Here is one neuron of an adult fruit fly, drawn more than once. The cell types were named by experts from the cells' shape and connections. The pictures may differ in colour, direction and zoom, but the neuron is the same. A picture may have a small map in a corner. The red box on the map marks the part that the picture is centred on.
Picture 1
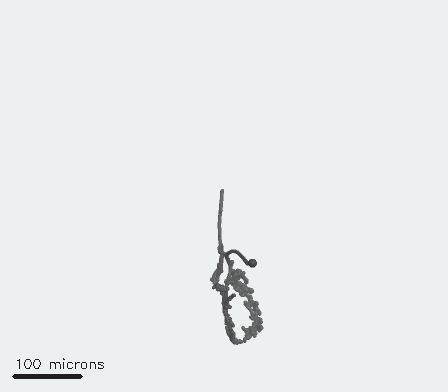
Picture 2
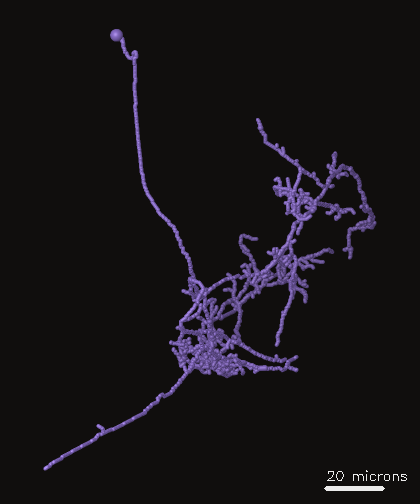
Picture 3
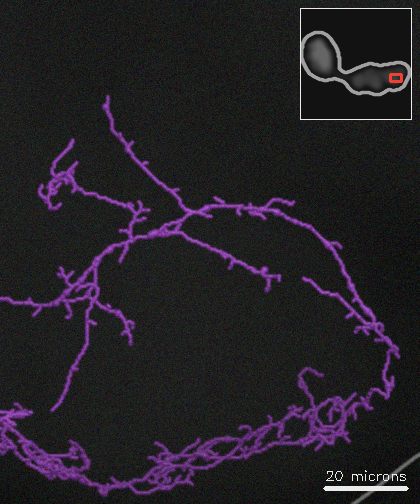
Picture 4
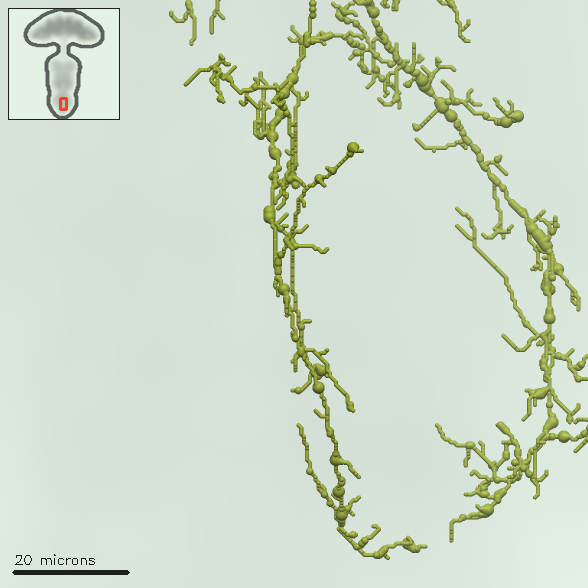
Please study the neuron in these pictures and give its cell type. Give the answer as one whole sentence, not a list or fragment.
The neuron is categorized under cell type IN23B064.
